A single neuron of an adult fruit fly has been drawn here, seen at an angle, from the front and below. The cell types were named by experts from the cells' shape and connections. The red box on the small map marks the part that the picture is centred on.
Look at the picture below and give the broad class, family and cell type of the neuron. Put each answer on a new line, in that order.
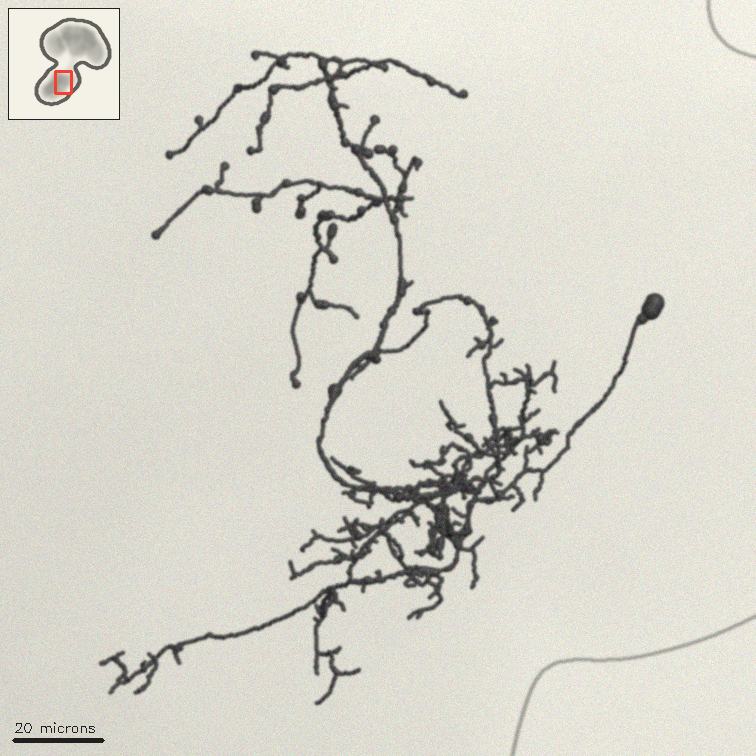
nerve-cord intrinsic neuron
hemilineage 17A
IN17A084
